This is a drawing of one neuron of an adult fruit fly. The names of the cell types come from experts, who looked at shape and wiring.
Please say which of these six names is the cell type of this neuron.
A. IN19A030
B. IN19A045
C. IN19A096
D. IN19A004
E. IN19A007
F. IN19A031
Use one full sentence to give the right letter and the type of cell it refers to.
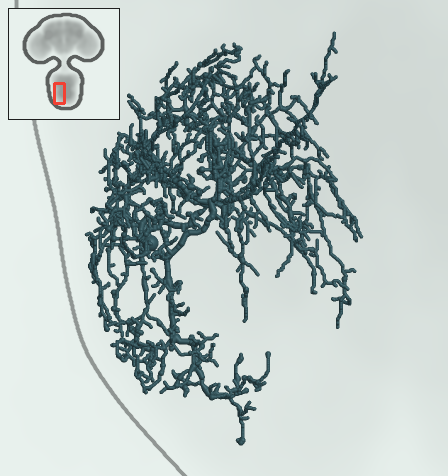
Identified by cell type, the neuron is IN19A031 from option F.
